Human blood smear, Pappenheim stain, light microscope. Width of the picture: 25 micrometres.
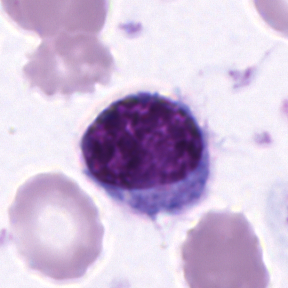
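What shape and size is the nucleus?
Oval, about 10 by 8 micrometres, filling most of the cell and leaving only a narrow rim of cytoplasm.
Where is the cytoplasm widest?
Below the nucleus, where it forms a crescent; a small pale tapering projection extends from the lower edge of the cell.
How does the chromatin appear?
Dark purple, condensed into coarse clumps.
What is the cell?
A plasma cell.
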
